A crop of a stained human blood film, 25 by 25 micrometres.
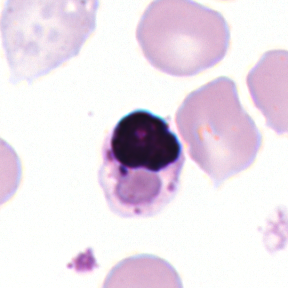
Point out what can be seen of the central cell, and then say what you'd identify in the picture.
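The nucleus is positioned in the upper part of the cell, and its chromatin is dense and very dark purple. Below the nucleus, the cytoplasm holds a large, round, pinkish body. Near the cytoplasmic edge lie a few small dark purple dots. It is a normoblast.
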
